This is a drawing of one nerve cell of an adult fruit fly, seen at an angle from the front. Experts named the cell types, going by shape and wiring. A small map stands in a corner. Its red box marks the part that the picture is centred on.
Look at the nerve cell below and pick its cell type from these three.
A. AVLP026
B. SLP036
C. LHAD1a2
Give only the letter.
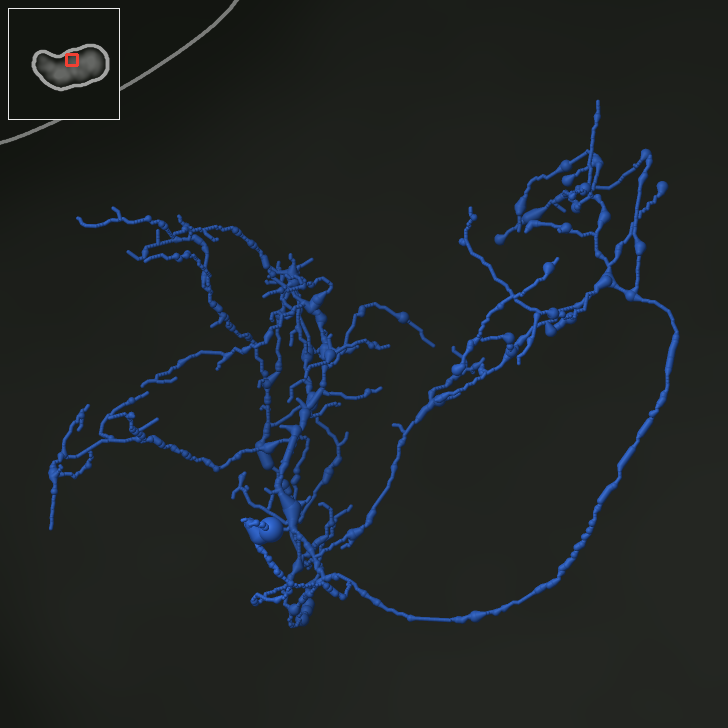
C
